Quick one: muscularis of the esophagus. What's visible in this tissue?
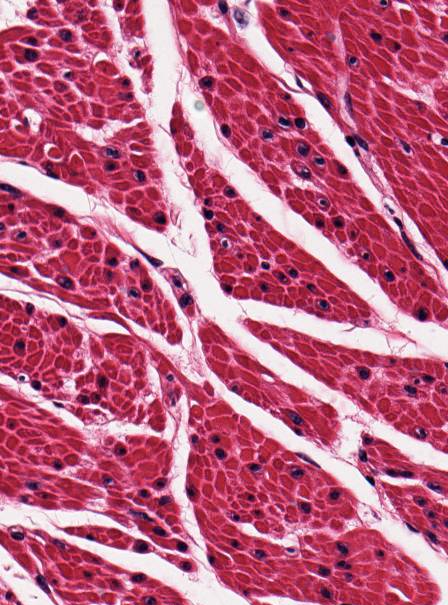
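Elongated bundles run mainly diagonally across the field, from upper left to lower right. Their fibre cytoplasm stains deep pink. A few nuclei are ringed by a small clear halo. Along the edges of the bundles lie only thin, pale wisps of connective tissue.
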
